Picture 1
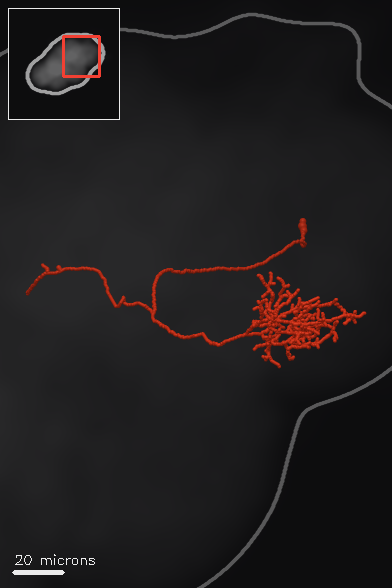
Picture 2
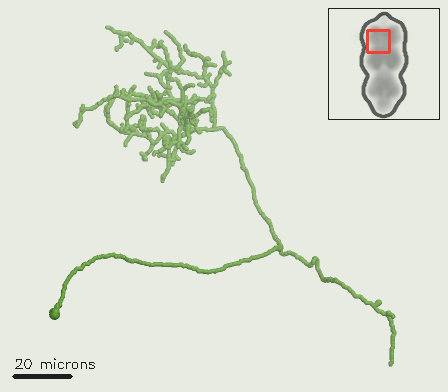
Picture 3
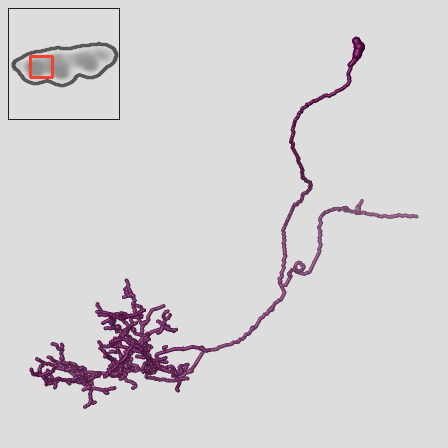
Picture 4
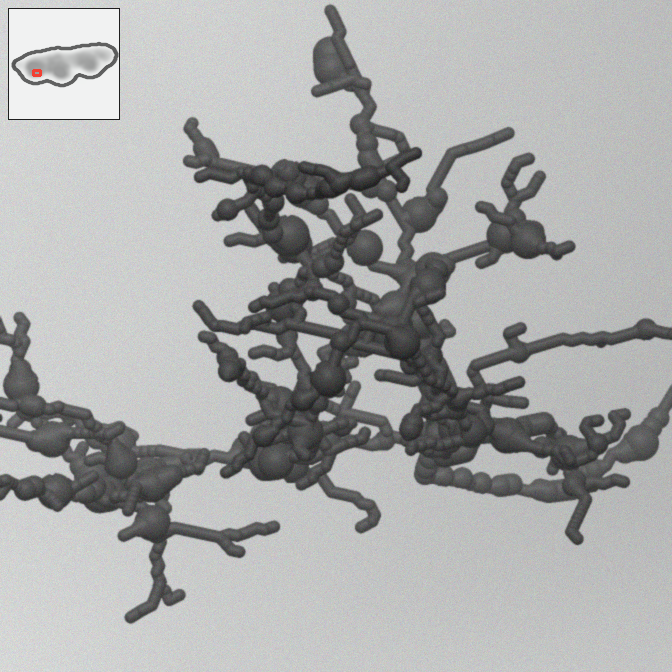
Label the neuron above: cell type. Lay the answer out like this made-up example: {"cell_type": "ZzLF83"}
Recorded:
{"cell_type": "IN23B087"}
